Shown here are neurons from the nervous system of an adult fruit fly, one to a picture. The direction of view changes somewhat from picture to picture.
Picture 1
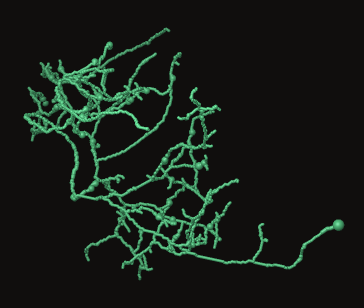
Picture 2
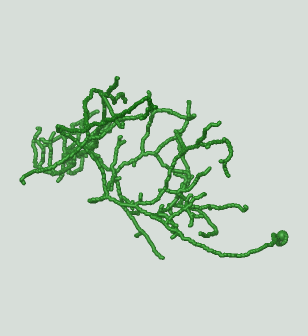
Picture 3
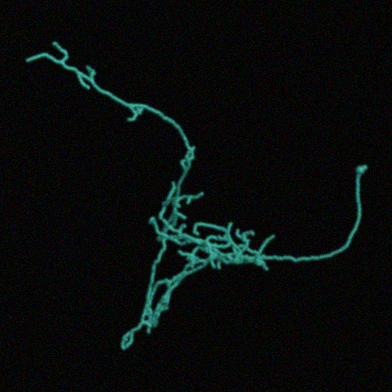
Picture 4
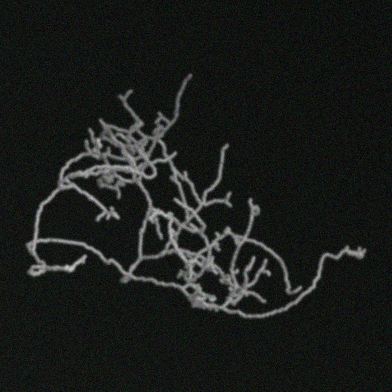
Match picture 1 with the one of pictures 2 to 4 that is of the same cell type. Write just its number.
4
